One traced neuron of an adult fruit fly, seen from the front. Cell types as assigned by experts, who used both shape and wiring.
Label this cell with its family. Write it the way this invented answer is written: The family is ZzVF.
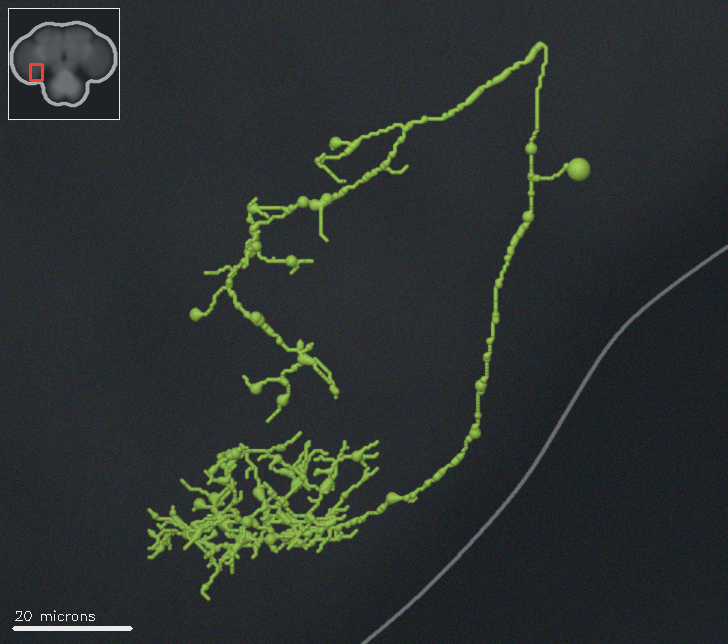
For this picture: The family is MeVP.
